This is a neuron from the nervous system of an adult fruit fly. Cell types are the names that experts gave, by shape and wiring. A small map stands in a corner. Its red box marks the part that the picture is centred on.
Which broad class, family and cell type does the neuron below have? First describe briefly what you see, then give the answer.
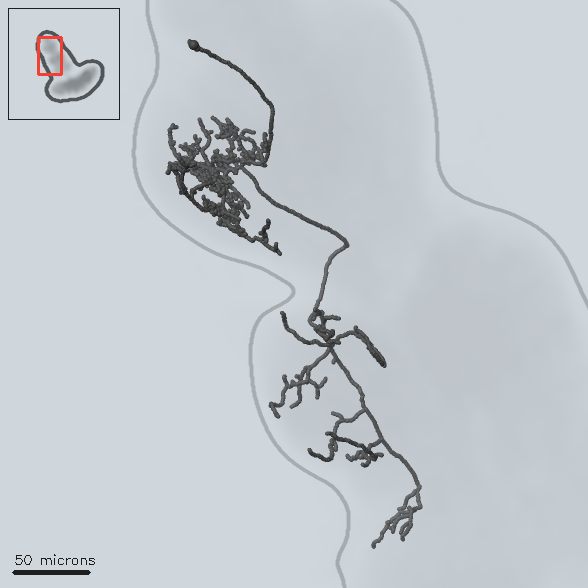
From top to bottom in the picture it spans about 350 microns. The picture shows dozens of branch ends. Its broad class is nerve-cord intrinsic neuron. The family is hemilineage 03A. It is of cell type IN03A012.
